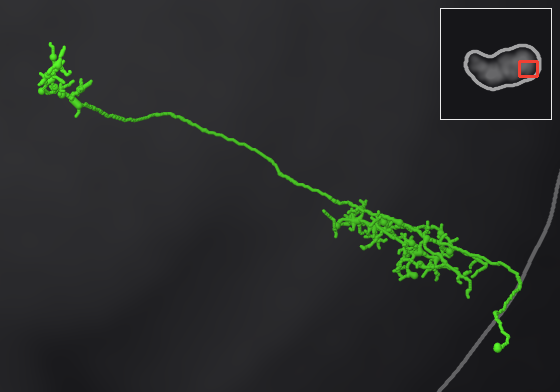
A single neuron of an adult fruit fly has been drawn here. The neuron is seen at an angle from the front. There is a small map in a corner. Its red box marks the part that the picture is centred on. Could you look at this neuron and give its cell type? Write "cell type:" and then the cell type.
cell type: Tm37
